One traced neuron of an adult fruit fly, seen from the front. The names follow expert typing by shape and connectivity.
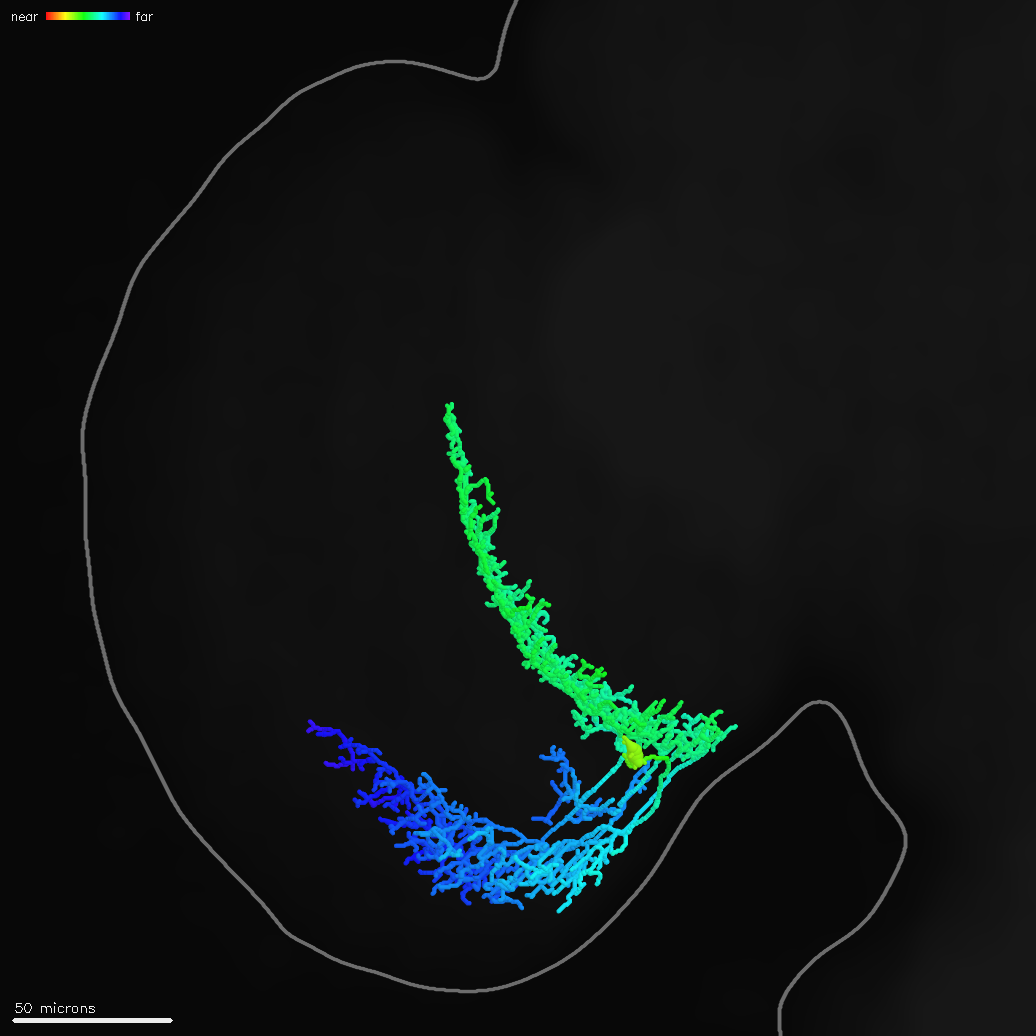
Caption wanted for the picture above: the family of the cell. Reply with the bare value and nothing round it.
TmY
